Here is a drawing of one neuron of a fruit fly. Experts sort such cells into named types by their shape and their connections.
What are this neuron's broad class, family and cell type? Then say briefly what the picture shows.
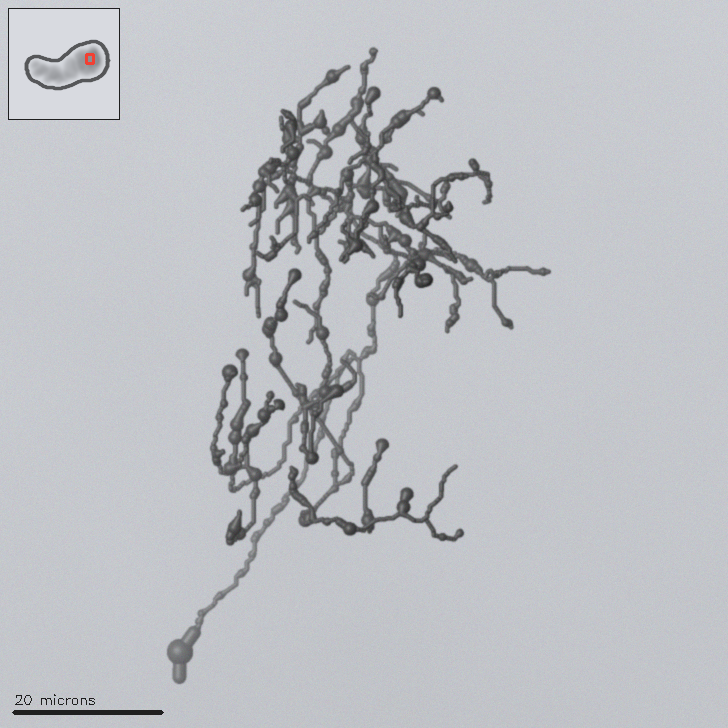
It is an optic-lobe intrinsic neuron. Its family is Li. Its cell type is Li13. The cell body can be seen at the lower left of the picture. From top to bottom in the picture it spans about 85 microns. The picture shows dozens of branch ends.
